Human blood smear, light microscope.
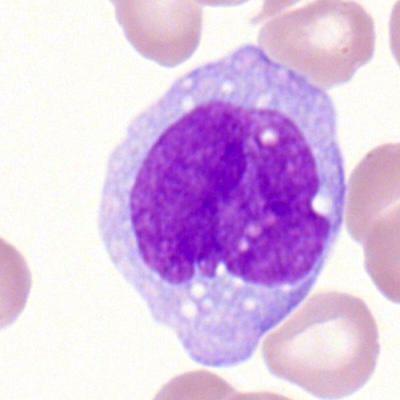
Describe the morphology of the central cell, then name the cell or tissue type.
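Checking each feature in turn, the outline is irregular and somewhat angular rather than smoothly round. The nucleus is folded, with a deep cleft running down from its upper edge. The cytoplasm holds no coarse coloured granules but does contain several small, clear, round vacuoles. The central cell is a monocyte.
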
